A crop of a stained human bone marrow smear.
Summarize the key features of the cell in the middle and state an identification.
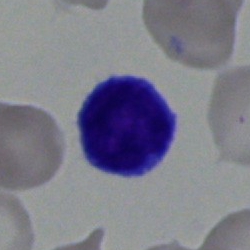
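In outline the cell is roughly round, its edges slightly uneven. Scarcely any cytoplasm can be made out around the nucleus. Dense chromatin stains a deep blue-purple throughout. No granules are visible. Answer: lymphocyte.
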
